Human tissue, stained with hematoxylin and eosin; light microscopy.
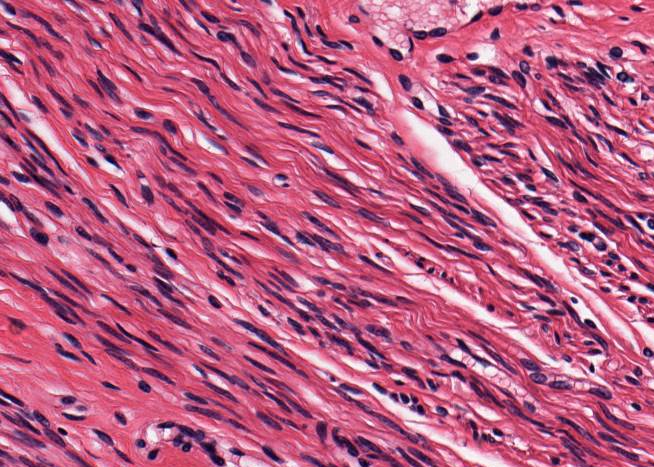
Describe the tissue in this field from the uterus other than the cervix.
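Follow the lines from upper left down to lower right: elongated cells and fibres run diagonally in parallel bundles. Now the nuclei: most are elongated and spindle-shaped, and many have slightly wavy outlines. Notice the cell borders are indistinct; the cytoplasm merges with the surrounding pink fibres. Finally, at the top edge right of centre, there's a small cluster of pale cells with clear, bubbly cytoplasm.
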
